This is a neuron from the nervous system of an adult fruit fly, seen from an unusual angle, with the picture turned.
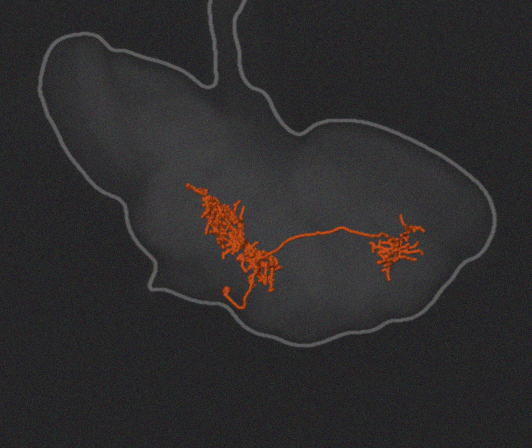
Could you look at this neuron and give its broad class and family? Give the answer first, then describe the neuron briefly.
Its broad class is central-brain intrinsic neuron. The family is hemilineage ALad1. As drawn here it is wider than it is tall.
